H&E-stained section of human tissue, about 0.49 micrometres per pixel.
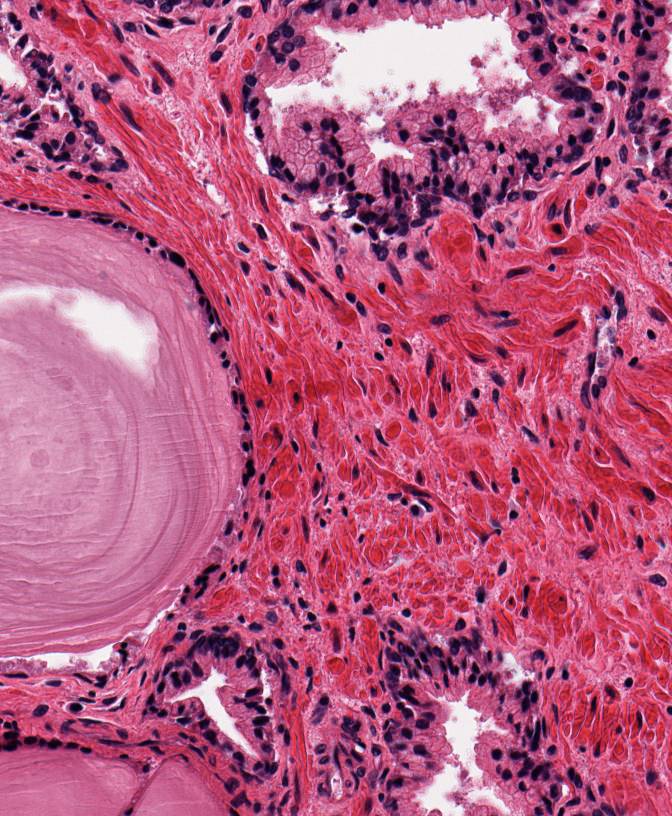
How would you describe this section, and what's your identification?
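Glands lie at top and bottom, separated by a broad reddish stromal band across the middle. At the left edge, a large rounded pink body with concentric layering fills a lumen whose lining is a thin layer of flattened cells. The stroma is bright red smooth muscle bundles with elongated nuclei, running in several directions. This is prostate.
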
